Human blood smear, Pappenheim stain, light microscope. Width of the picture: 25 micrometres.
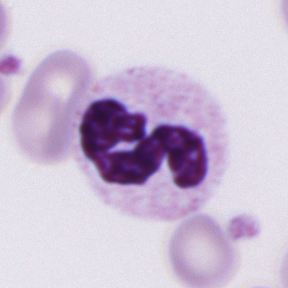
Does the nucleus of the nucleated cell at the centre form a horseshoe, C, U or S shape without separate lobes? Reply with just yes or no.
Yes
